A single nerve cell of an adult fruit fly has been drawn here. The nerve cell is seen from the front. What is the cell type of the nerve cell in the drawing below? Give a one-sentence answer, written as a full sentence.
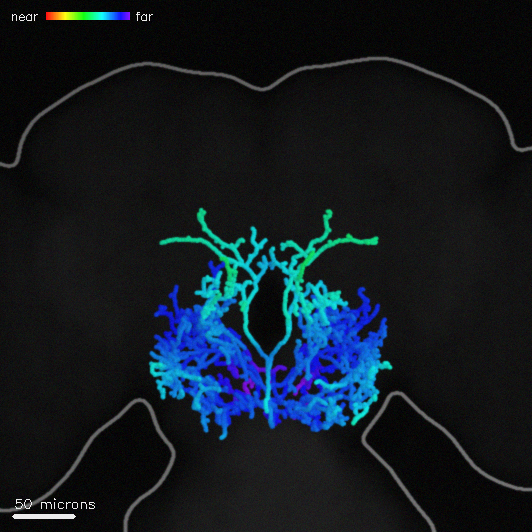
The nerve cell here is of the cell type GNG003.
